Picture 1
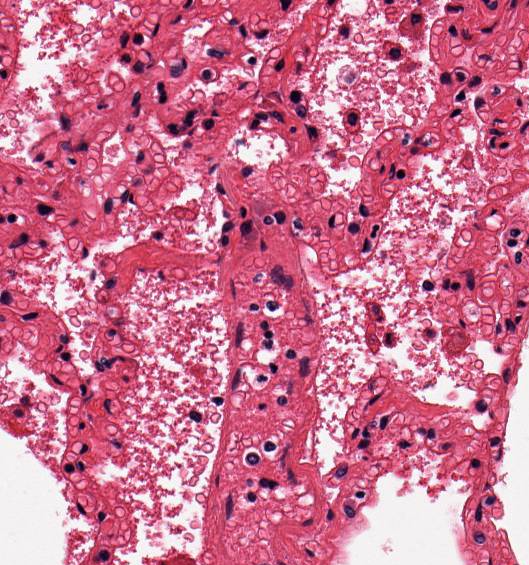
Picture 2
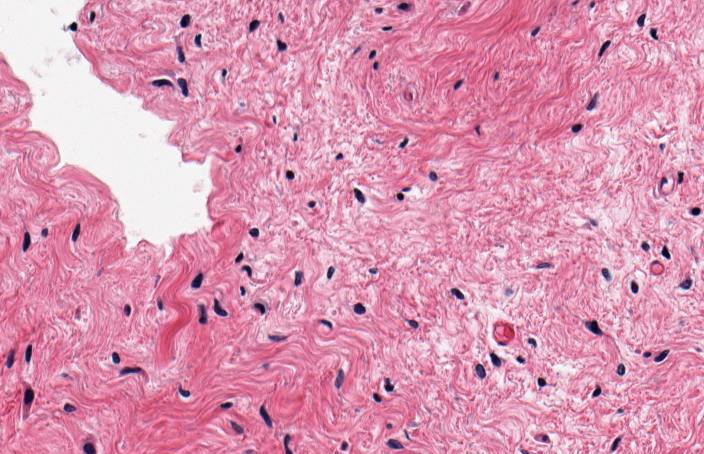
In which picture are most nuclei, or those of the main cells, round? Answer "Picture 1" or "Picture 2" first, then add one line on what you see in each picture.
Picture 1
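Picture 1: Many cells in the strands have round dark nuclei surrounded by clear halos.
Picture 2: The scattered nuclei are dark, small and mostly elongated to spindle-shaped.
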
